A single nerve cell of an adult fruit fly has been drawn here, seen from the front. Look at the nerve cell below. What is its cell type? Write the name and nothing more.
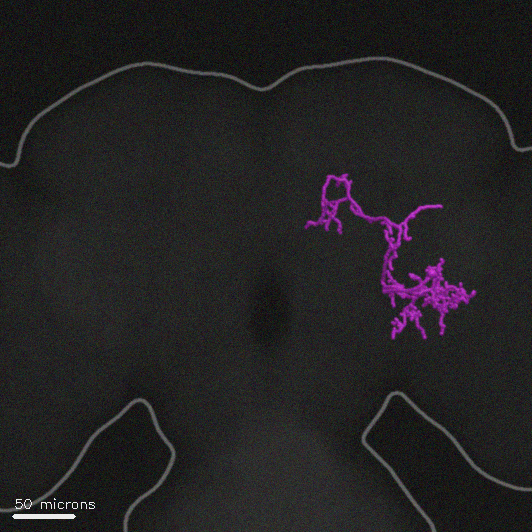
CB3879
